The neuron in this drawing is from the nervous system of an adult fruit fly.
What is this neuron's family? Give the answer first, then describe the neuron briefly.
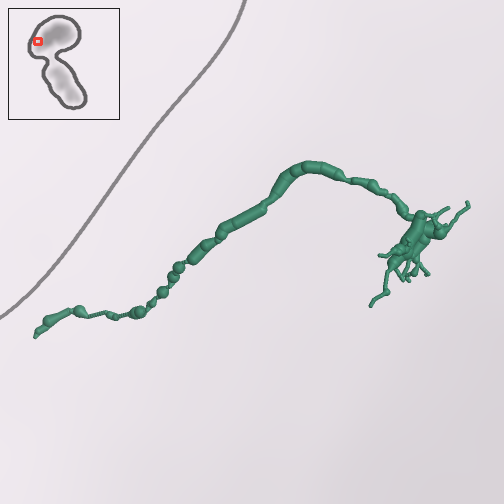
Its family is L. This is an optic-lobe intrinsic neuron. In this view it is more than twice as wide as it is tall.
